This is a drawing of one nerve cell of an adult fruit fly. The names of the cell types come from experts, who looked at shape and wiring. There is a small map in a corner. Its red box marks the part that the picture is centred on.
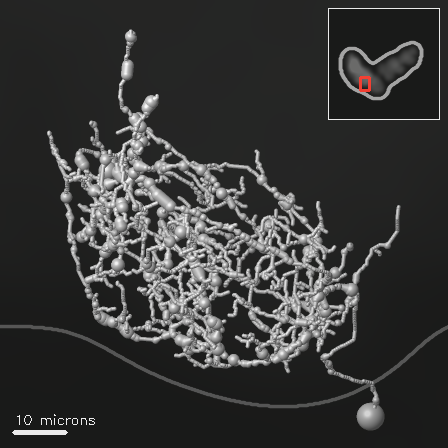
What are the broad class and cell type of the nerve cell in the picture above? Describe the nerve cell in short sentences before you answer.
The cell body is at the lower right of the picture. From top to bottom in the picture it spans about 75 microns. Dozens of branch ends can be seen. This is a central-brain intrinsic neuron. The cell type is CB1287_c.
